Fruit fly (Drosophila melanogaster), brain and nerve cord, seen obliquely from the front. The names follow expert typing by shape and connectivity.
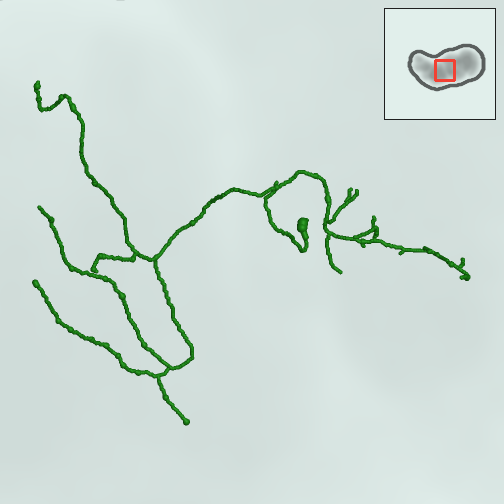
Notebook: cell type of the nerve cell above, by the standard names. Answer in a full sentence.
The cell type is LPT112.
